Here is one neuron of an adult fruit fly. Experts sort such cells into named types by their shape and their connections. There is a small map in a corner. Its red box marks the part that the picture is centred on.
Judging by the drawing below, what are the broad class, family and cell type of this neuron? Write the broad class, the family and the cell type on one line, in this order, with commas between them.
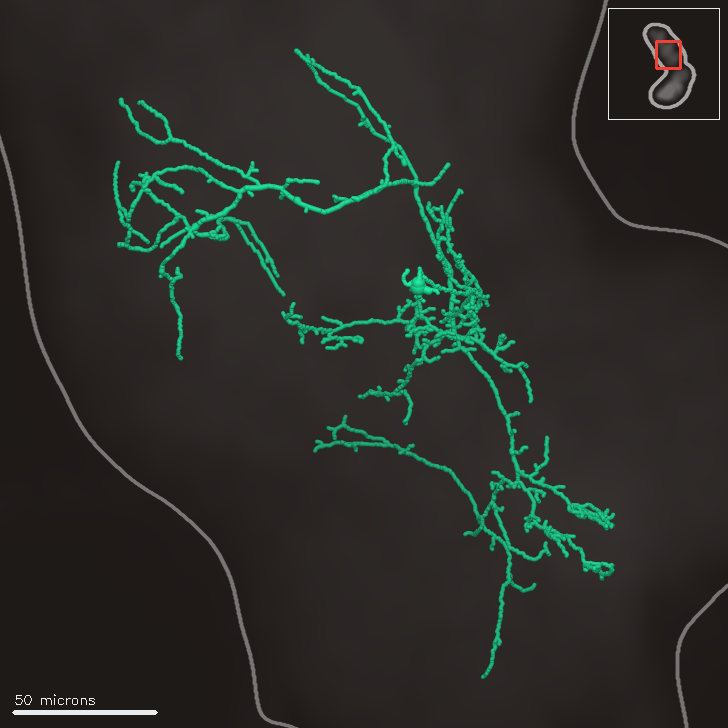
nerve-cord intrinsic neuron, hemilineage 11A, IN11A004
